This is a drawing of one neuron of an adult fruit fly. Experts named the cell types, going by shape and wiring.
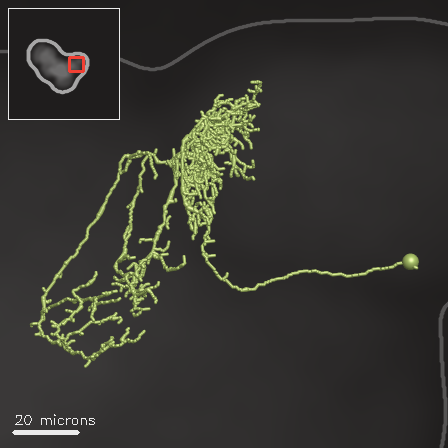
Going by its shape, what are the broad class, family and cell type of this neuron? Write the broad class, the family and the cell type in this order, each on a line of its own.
nerve-cord intrinsic neuron
hemilineage 01A
IN01A061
